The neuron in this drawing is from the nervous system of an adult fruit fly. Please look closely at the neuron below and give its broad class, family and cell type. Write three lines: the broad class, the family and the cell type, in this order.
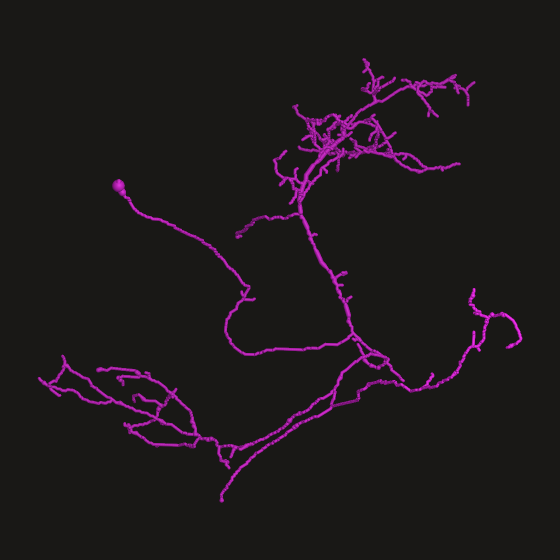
central-brain intrinsic neuron
hemilineage PSa1
CL117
